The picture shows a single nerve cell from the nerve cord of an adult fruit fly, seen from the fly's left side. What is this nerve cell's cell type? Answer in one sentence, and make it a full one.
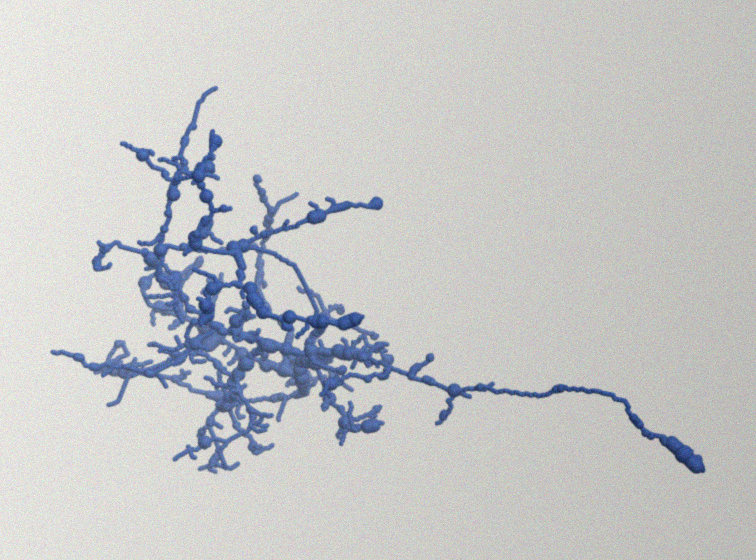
To this nerve cell applies the cell type name IN20A.22A035.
